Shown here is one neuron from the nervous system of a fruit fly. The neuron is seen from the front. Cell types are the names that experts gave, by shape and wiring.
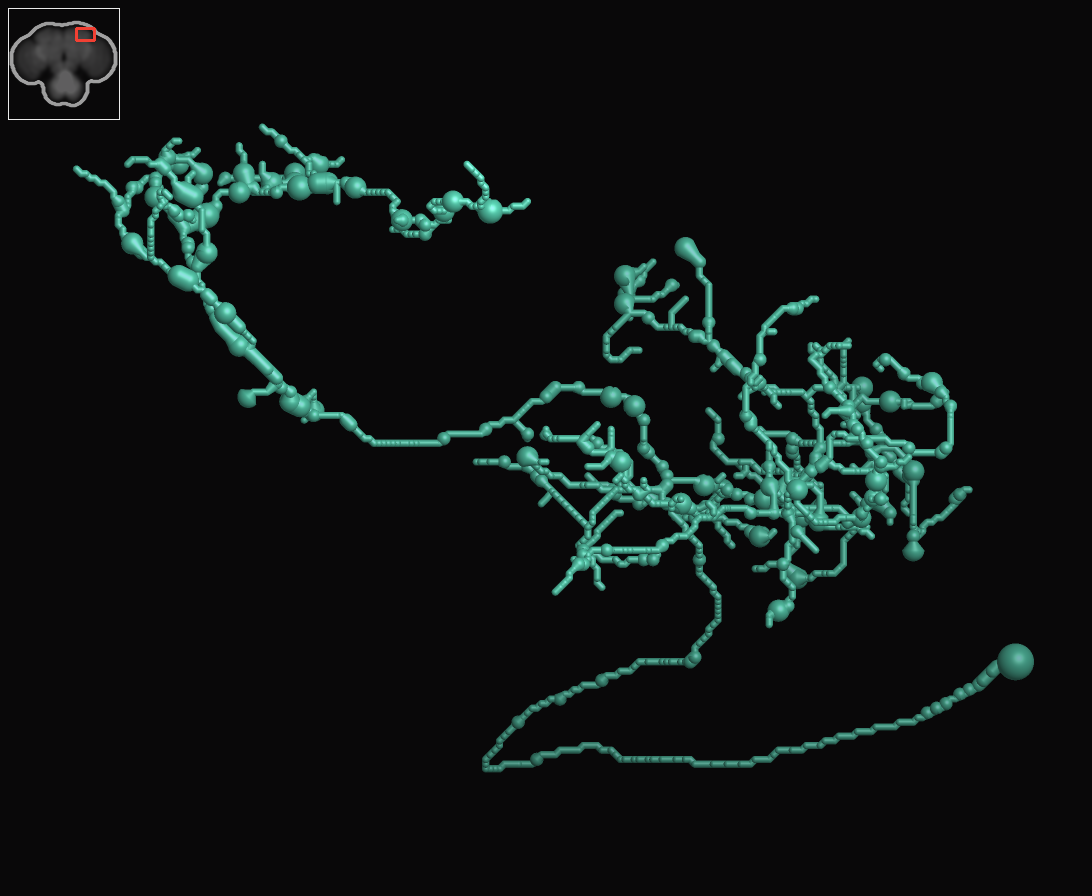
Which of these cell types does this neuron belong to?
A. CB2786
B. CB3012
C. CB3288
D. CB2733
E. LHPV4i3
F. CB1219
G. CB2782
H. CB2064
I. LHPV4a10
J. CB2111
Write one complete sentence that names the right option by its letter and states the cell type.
Option B corresponds to CB3012, the neuron's cell type.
